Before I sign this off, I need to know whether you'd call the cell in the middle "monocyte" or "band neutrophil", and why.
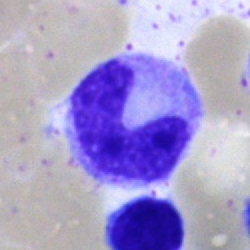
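It is a band neutrophil. The deciding feature is the chromatin, which is dark purple and coarsely patchy rather than fine and even.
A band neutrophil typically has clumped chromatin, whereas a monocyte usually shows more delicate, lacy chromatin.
The cell has a round, smooth outline, and its nucleus is curved into a thick C shape whose open side faces the upper right. A moderate amount of pale bluish-lilac cytoplasm fills the hollow of the nucleus.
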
